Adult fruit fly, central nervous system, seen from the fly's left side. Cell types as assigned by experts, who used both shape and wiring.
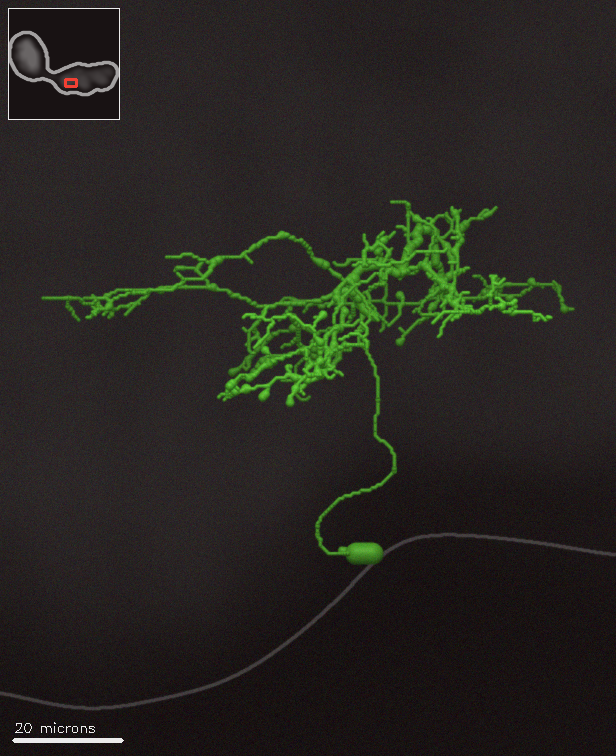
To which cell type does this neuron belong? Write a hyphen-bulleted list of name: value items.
- cell type: IN00A061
